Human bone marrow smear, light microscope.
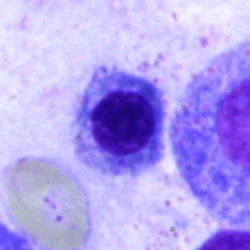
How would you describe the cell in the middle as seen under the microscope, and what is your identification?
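Checked in turn: the chromatin is dense and stains dark purple; the nucleus shows no nucleoli; the cytoplasm makes a moderate rim all round the nucleus. Just to its right lies a larger cell with blue cytoplasm. It is an erythroblast.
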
